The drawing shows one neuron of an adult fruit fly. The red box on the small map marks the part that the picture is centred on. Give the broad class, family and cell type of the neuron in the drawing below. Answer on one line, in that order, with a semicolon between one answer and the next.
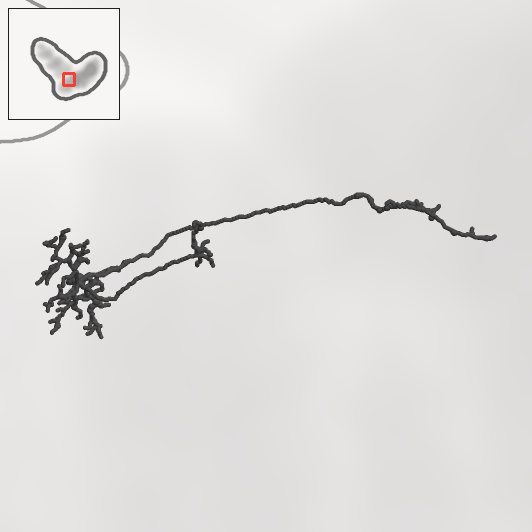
visual projection neuron; LLPC; LLPC2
